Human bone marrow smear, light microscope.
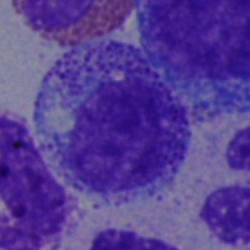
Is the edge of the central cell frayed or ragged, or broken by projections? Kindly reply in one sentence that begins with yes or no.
No, the edge of this cell is smooth and even, not rough.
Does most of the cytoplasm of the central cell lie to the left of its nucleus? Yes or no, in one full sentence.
Yes, in this cell the nucleus is positioned toward the right.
